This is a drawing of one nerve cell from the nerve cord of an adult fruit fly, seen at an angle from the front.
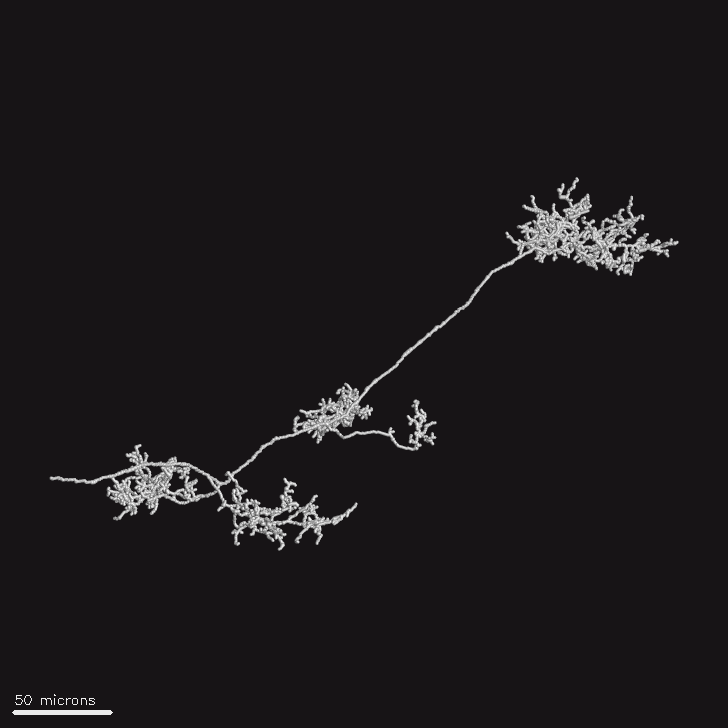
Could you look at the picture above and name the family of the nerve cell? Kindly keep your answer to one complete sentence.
When grouped by family, this nerve cell is hemilineage 05B.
